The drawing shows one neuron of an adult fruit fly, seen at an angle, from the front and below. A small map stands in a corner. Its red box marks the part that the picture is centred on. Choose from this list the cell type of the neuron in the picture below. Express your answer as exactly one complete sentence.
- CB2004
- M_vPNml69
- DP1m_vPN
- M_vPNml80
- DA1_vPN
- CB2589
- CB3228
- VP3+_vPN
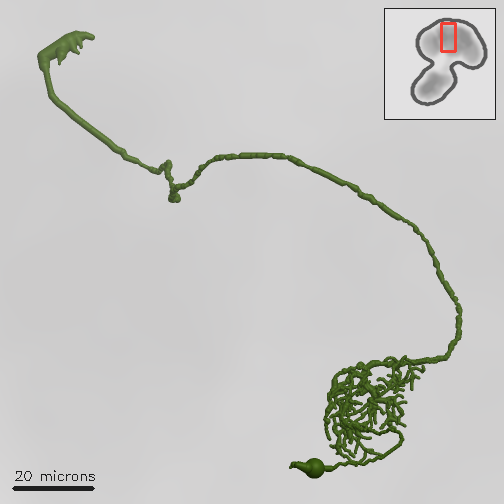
Regarding its cell type, the neuron is VP3+_vPN.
